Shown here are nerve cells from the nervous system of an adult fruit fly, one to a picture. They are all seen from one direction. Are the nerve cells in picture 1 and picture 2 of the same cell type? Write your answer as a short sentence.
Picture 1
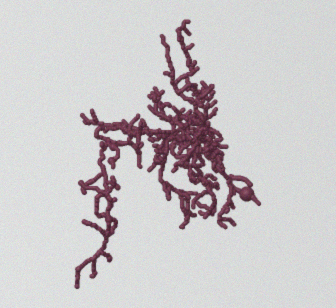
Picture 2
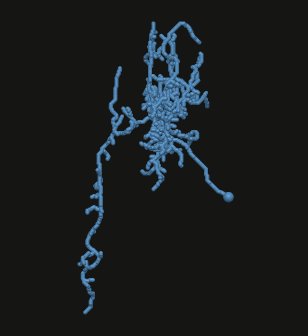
They are of the same cell type.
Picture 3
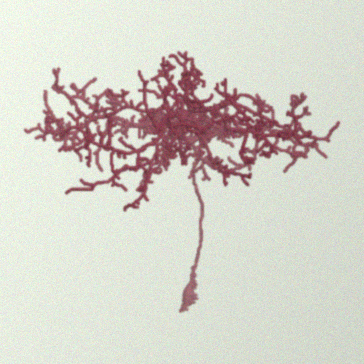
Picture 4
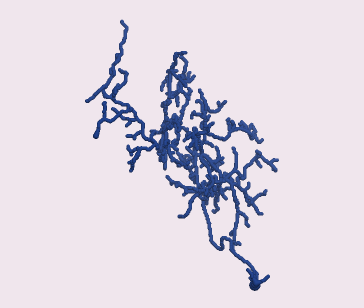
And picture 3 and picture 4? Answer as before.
They are of different cell types.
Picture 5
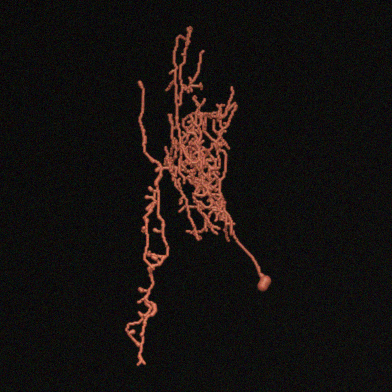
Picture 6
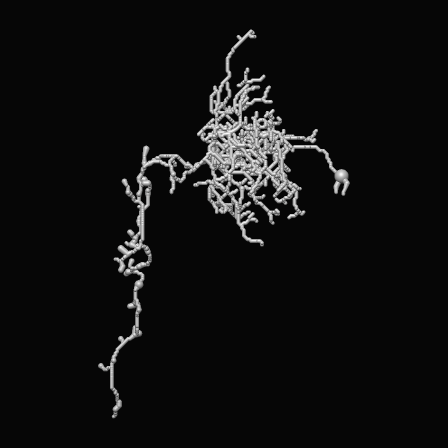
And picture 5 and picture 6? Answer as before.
They are of the same cell type.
